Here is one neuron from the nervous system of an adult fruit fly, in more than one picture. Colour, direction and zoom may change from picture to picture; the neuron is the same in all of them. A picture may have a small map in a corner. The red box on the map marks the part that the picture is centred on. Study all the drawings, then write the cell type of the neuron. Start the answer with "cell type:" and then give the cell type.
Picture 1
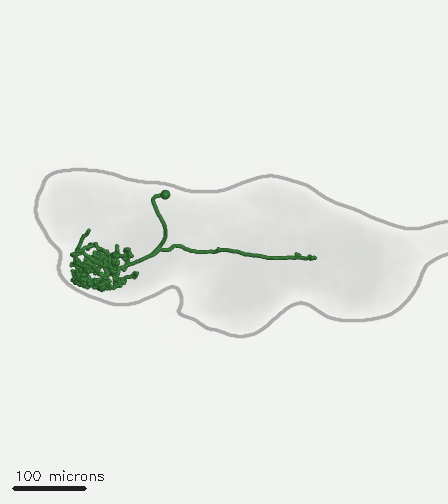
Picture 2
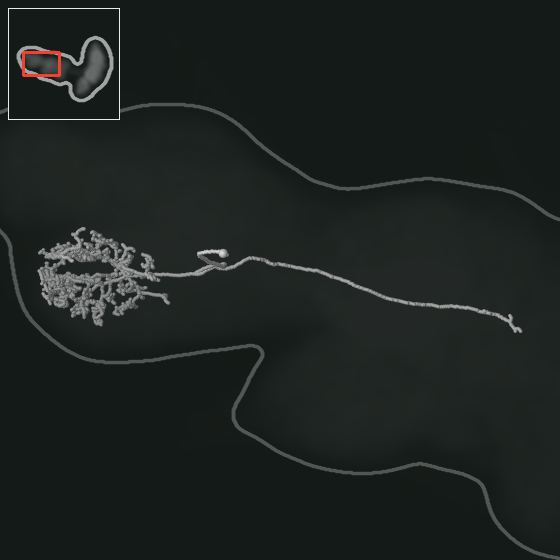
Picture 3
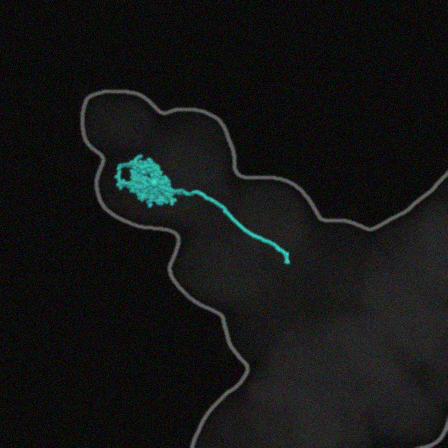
cell type: IN23B030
